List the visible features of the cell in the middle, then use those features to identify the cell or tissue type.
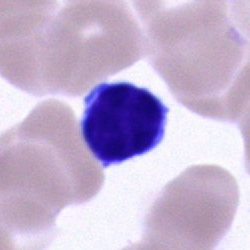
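Nucleus fills nearly entire cell. Chromatin dense, deep blue-purple throughout. Cytoplasm scant; hardly any rim visible around nucleus. Small bump projecting from upper-left edge. Lymphocyte.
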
